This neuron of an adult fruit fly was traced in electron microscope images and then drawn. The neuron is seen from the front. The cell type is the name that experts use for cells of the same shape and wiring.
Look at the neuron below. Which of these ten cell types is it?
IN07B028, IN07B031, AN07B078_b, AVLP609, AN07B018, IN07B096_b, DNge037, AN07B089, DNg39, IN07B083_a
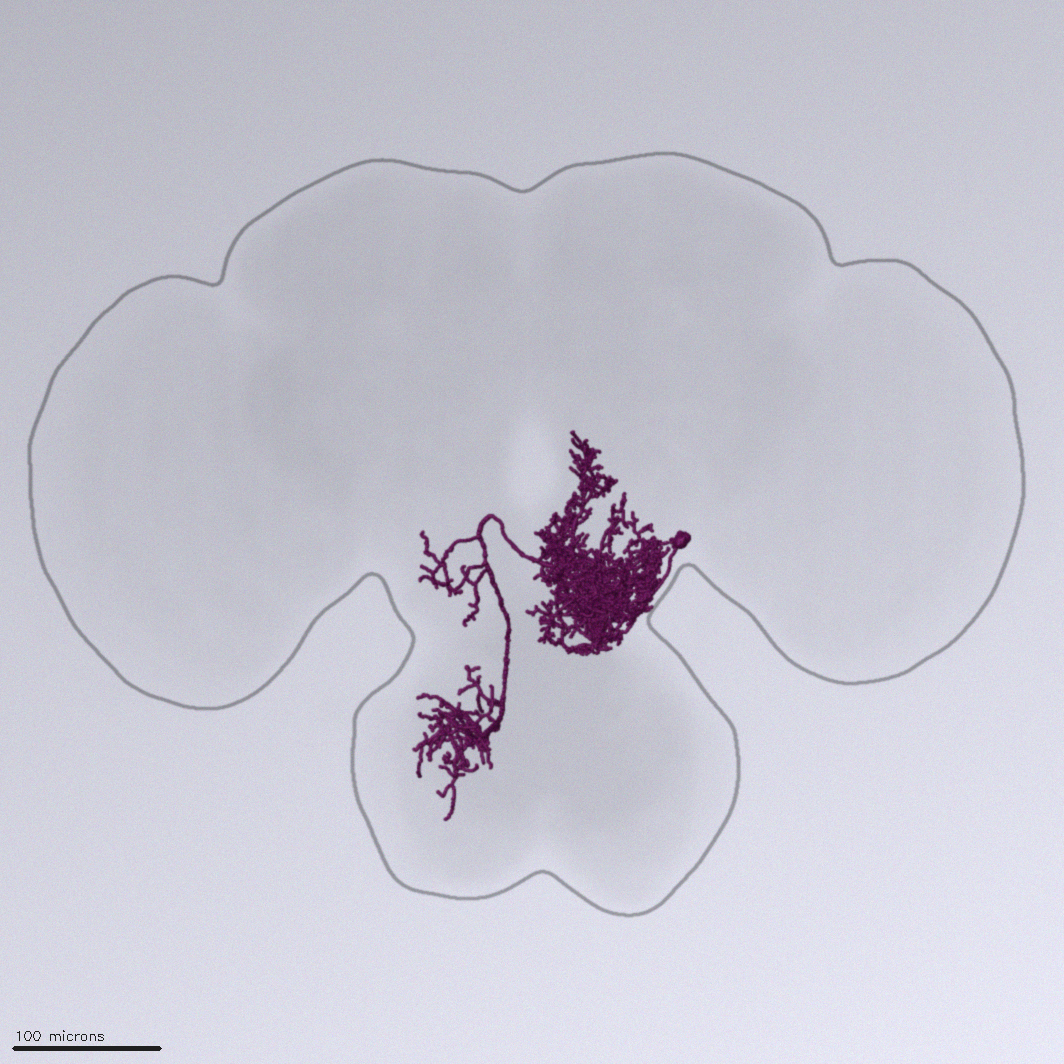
DNge037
